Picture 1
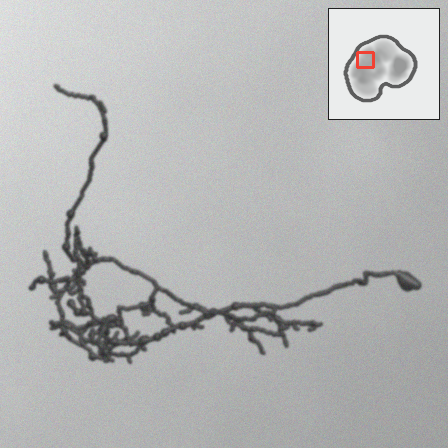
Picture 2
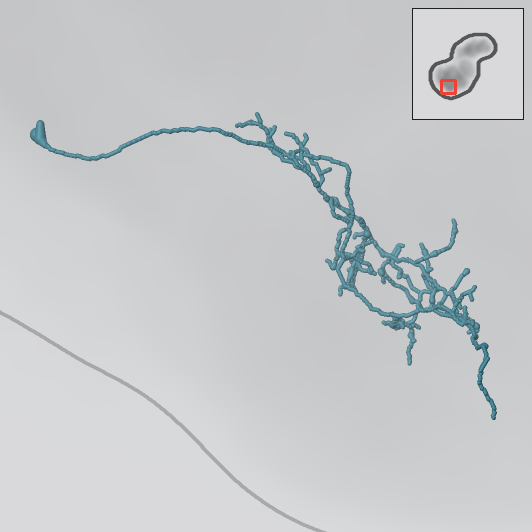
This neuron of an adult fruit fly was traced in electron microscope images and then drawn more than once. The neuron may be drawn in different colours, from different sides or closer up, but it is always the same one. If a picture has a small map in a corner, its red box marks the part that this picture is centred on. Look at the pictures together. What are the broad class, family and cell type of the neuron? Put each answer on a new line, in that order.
central-brain intrinsic neuron
hemilineage EBa1
CRE055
